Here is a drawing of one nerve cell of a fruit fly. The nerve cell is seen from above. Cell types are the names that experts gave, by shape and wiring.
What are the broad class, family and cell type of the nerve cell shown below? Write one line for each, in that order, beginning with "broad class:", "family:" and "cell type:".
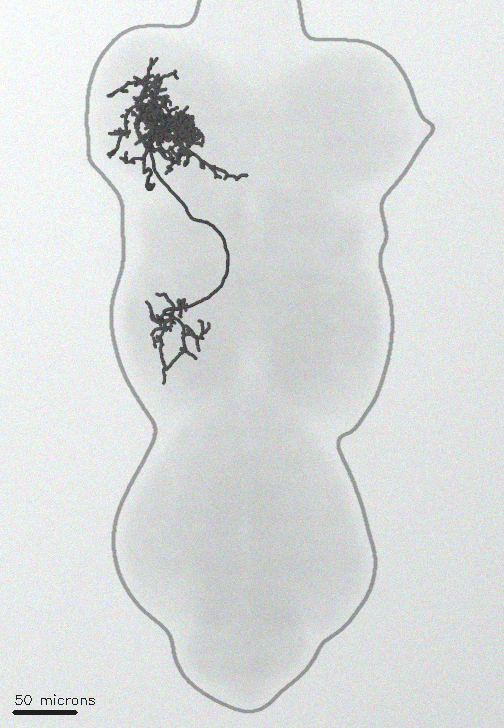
broad class: nerve-cord intrinsic neuron
family: hemilineage 19A
cell type: IN19A012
